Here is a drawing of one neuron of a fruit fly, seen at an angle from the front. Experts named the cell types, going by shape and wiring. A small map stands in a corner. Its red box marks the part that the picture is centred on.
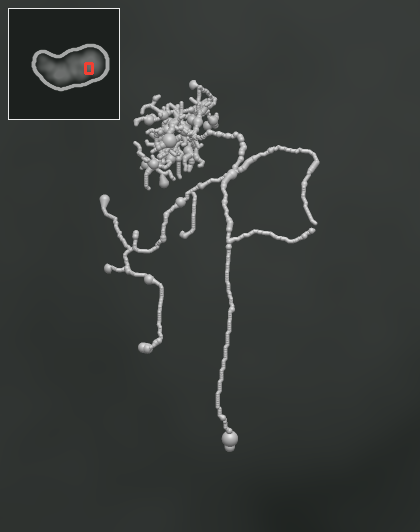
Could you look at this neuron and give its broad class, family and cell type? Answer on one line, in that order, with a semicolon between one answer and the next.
optic-lobe intrinsic neuron; Li; Li21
